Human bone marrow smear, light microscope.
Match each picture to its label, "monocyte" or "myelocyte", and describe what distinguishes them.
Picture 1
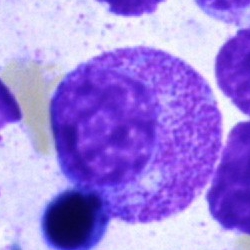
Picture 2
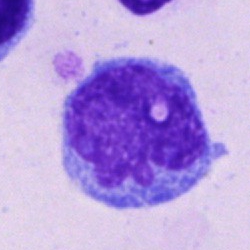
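Picture 1, I'd say, is the myelocyte, and picture 2 the monocyte. In picture 1 the outline is round and smooth, and a generous rim of cytoplasm lies mainly on the right side of the nucleus. Just below and right of the nucleus there's a pale patch where the cytoplasm is less granular. A small, very dark round body touches the lower left edge of that cell. The monocyte in picture 2 is roughly round too, but with a small bulge on its right edge. Its nucleus holds a single small, pale, round clear spot in the upper right part.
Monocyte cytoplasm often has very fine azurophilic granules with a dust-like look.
Here I can't make out any distinct granules in the cytoplasm.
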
